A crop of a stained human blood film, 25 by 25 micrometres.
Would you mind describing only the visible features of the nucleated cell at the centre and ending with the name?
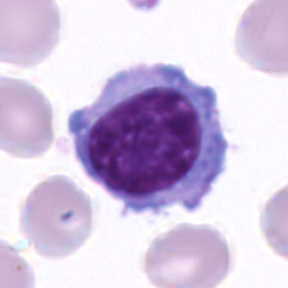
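Starting with the outline: it is irregular and slightly ruffled rather than smoothly round, and small frayed projections stick out from its lower edge. The nucleus, by contrast, is oval, with a smooth, unindented outline. Its chromatin looks dark purple and coarsely clumped, with paler patches between the clumps. As for size, the cell is about 14 micrometres across, about 2 times as wide as a red cell lying whole in the picture, and the nucleus fills about 50% of its area. The cell is a plasma cell.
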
